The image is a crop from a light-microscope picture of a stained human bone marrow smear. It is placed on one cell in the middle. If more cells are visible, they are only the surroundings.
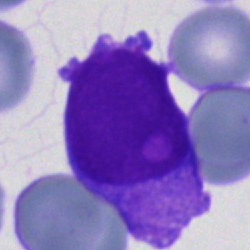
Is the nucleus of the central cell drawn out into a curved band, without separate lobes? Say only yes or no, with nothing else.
No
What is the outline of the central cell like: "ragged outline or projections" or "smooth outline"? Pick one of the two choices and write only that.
Ragged outline or projections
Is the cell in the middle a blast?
yes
